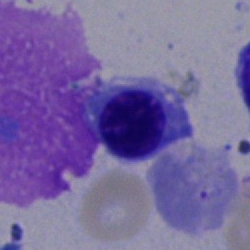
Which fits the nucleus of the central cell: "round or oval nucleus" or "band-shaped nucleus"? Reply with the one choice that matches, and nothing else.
Round or oval nucleus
